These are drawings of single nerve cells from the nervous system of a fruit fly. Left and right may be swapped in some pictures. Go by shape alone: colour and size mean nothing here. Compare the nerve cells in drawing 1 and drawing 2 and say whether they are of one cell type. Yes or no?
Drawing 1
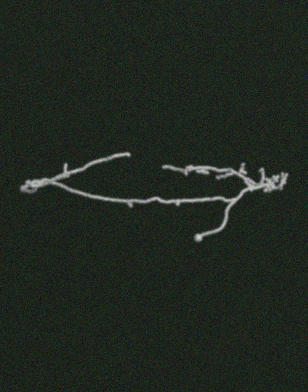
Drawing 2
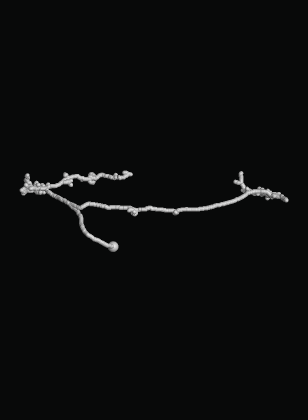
yes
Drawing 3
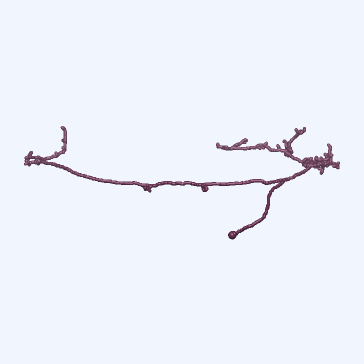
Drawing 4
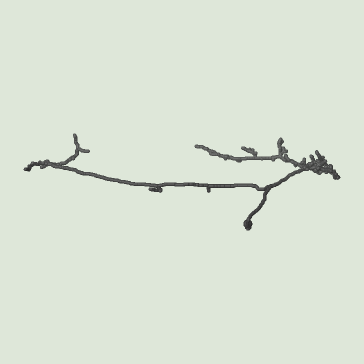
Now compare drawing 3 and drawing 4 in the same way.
no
